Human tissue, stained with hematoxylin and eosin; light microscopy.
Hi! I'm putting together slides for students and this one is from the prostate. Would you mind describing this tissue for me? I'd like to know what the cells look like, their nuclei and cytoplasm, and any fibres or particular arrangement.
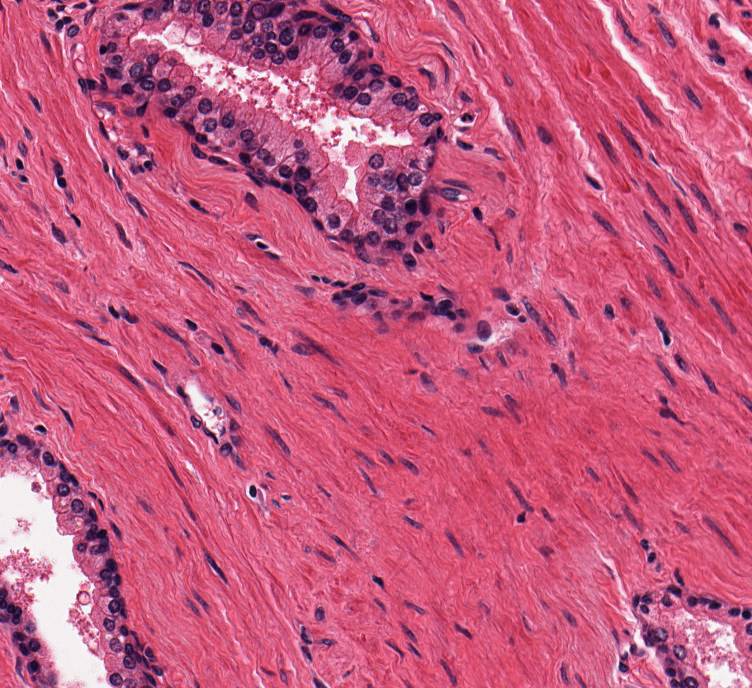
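Dense pink stroma occupies most of the field, with gland profiles at the top, the lower left edge and the lower right corner. Stromal cells have elongated, cigar-shaped dark nuclei lying along the fibres. Tall columnar cells line the glands, their pale cytoplasm clear to faintly granular. Their nuclei are round and dark, mostly near the cell base.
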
